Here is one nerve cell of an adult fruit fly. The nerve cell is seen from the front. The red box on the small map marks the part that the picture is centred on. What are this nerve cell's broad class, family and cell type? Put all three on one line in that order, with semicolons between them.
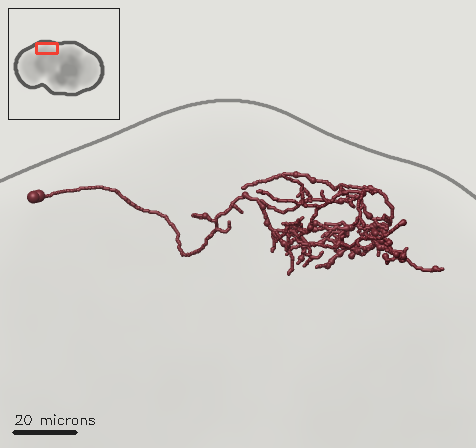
central-brain intrinsic neuron; hemilineage SLPpl1; SMP215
